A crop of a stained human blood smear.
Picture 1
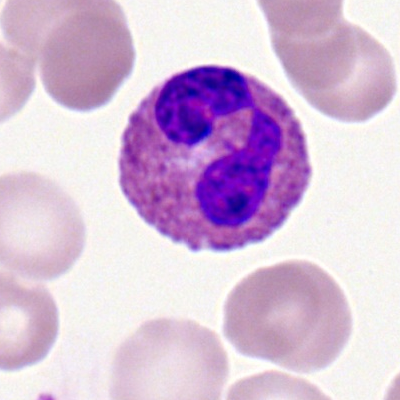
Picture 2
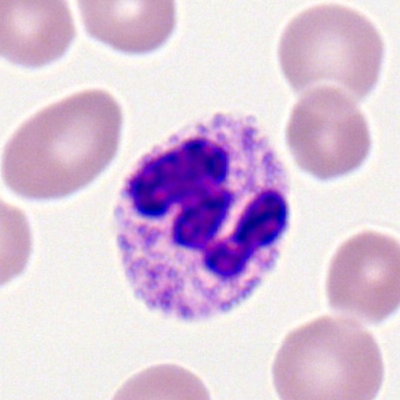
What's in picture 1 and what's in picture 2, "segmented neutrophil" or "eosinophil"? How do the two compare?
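In picture 1 is an eosinophil, and in picture 2 a segmented neutrophil. The eosinophil's cytoplasm is filled throughout with coarse, rounded, pinkish-purple granules.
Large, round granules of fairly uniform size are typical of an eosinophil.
The segmented neutrophil instead shows plentiful pale pink cytoplasm without vacuoles. The eosinophil's nucleus has two lobes, one at the upper left and the other at the lower right.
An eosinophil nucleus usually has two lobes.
The outlines also differ: the eosinophil is round with a finely bumpy edge, whereas the segmented neutrophil is round to slightly oval and smooth. The chromatin is dark purple and clumped in both cells, coarsely so in the eosinophil and densely in the segmented neutrophil. No nucleoli can be seen in the segmented neutrophil, and red cells lie around it without overlapping it.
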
